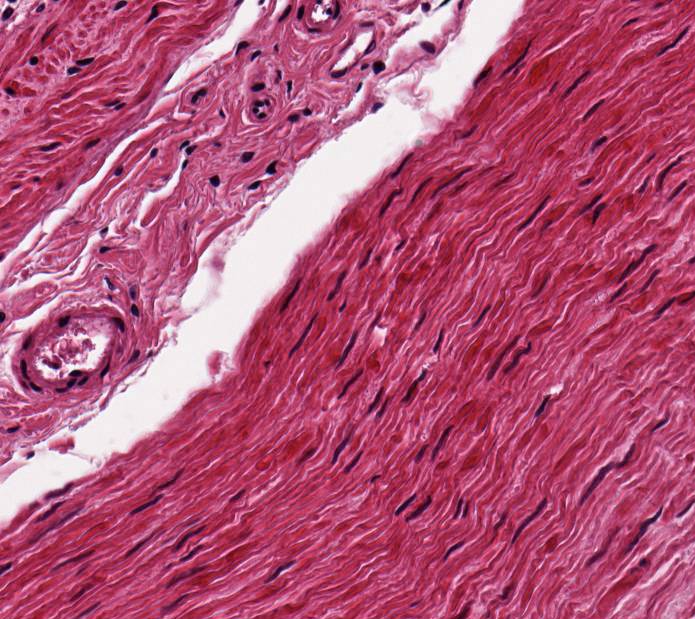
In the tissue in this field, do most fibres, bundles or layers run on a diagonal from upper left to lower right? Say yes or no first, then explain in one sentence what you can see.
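No. The fibres of the dense band run in parallel diagonally from lower left to upper right.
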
